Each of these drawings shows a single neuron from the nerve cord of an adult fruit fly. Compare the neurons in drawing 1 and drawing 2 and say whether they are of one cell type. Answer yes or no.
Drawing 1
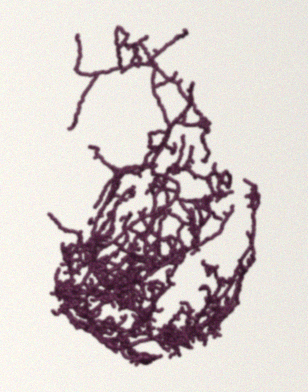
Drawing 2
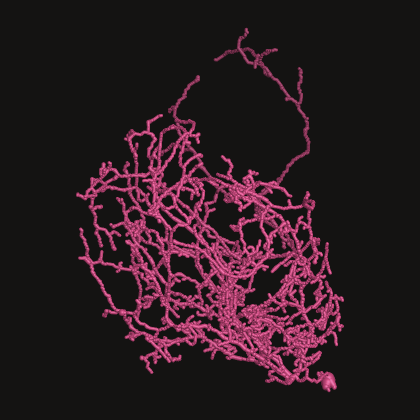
yes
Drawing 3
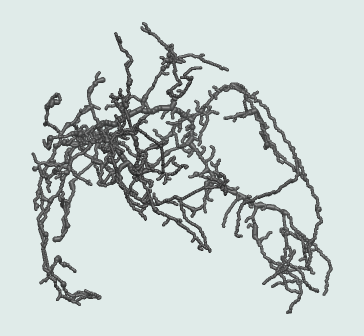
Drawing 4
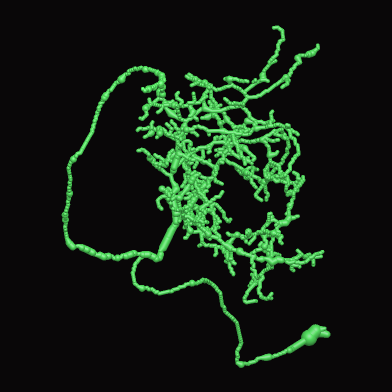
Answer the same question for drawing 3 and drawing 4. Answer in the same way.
no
